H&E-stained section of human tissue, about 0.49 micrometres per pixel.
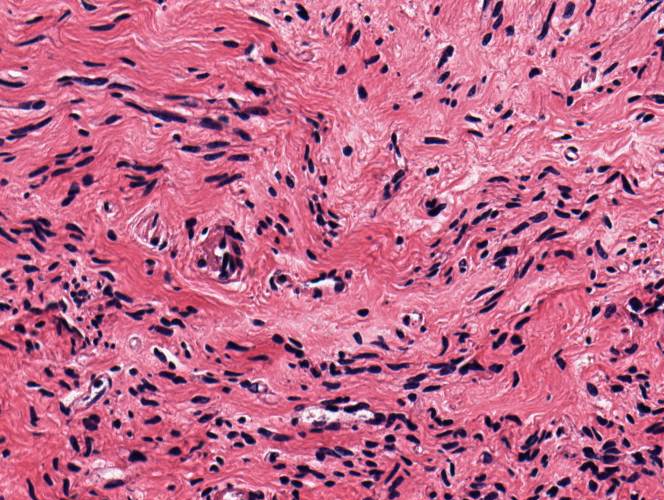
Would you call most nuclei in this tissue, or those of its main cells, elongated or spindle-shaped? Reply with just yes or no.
Yes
